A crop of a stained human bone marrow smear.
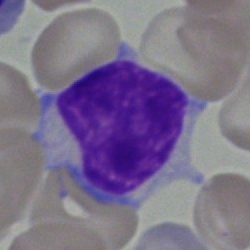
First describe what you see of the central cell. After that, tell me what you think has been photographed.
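Border: several small pointed projections along the edges. Cytoplasm pale greyish-blue, widest left of the nucleus. Chromatin dark purple and coarse, with paler streaks running through. Cell: lymphocyte.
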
